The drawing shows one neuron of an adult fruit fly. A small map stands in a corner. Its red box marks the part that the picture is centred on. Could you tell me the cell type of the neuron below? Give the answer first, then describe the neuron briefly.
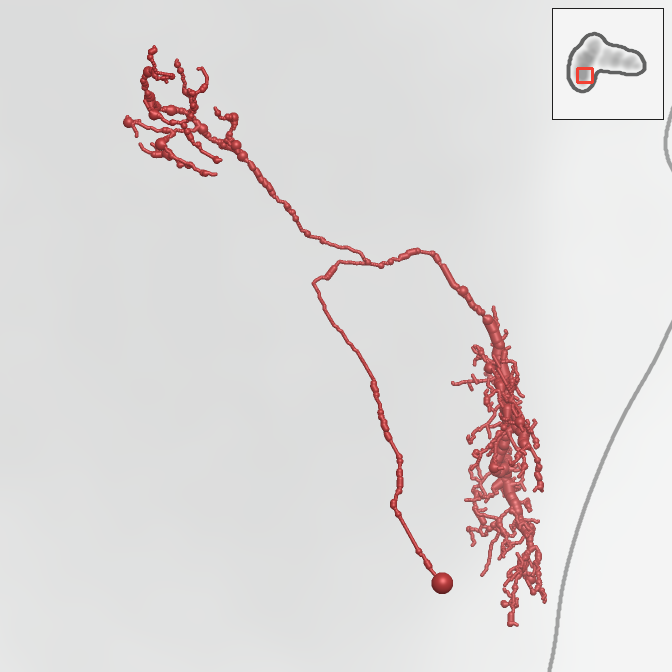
It is of cell type LPLC2. This is a visual projection neuron. The picture shows dozens of branch ends. As drawn here it is taller than it is wide.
